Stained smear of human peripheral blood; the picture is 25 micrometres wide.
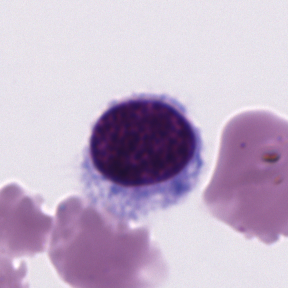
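Hairy cell at the centre of a stained human peripheral blood smear. Notice first its border: ragged and fuzzy, not smooth. It is about 11 micrometres across; the nucleus, about 9 by 8 micrometres, sits toward the top and fills about 60% of the cell's area. Look closely at the chromatin: dark purple and mottled, with small paler patches between darker clumps. The pale blue cytoplasm is widest below the nucleus, thinnest above it.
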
